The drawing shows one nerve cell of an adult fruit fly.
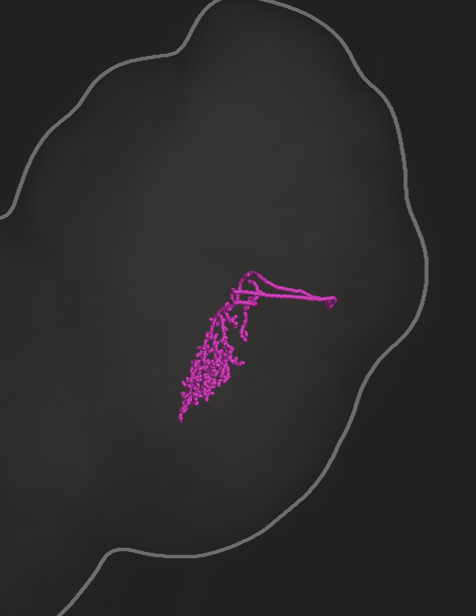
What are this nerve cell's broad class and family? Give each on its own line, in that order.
visual projection neuron
MeVP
